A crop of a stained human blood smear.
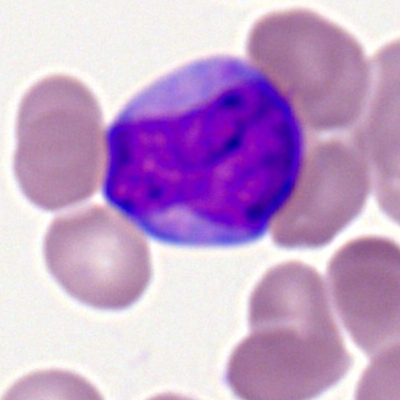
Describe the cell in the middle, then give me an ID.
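The nucleus occupies most of the cell and is irregular and slightly folded. Scant, pale blue cytoplasm appears mainly as a thin crescent above and below it, with no granules to be seen and no vacuoles. Identification: myeloblast.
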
